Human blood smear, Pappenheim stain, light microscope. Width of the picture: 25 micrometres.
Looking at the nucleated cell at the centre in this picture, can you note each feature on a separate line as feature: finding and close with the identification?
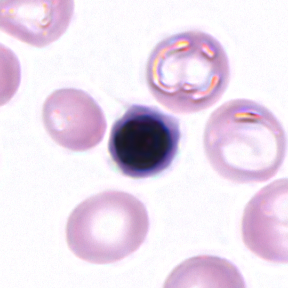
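Shape: roughly round, slightly uneven edge
Size: about 6 micrometres across; about 1 times the width of a whole red cell in the picture
Chromatin: very dense, almost evenly dark, no open pattern
Cytoplasm: thin dull purplish rim around the nucleus
Identity: normoblast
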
